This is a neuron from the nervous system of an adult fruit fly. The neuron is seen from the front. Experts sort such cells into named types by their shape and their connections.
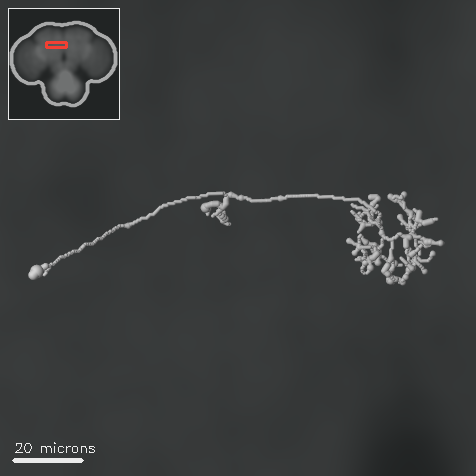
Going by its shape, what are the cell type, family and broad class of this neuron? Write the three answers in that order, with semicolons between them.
ER3p_a; hemilineage EBa1; central-brain intrinsic neuron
